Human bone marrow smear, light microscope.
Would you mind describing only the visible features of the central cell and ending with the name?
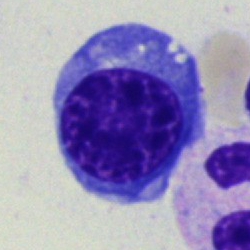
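Chromatin: coarse dark clumps separated by paler streaks. Nucleolus: none distinct. Cytoplasm: a few small clear vacuoles, upper right; no granules visible. Erythroblast.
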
